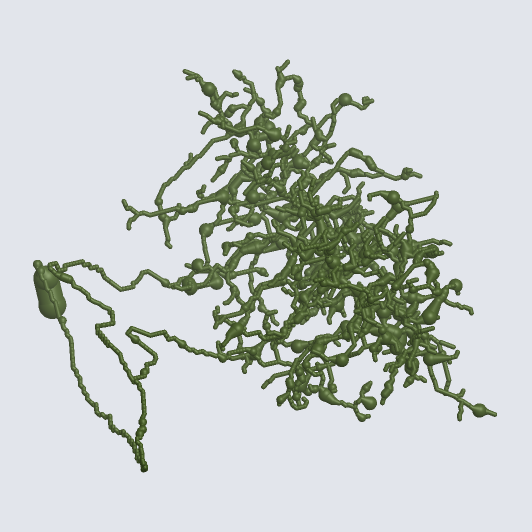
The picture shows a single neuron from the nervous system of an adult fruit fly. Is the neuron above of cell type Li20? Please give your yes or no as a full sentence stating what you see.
Yes, the cell type that fits the neuron is Li20.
